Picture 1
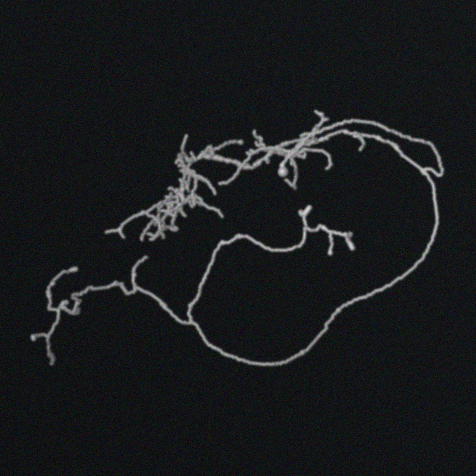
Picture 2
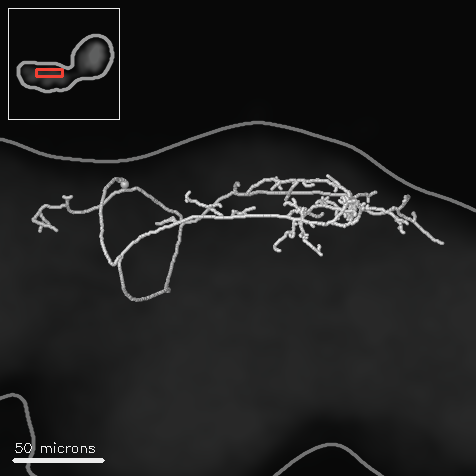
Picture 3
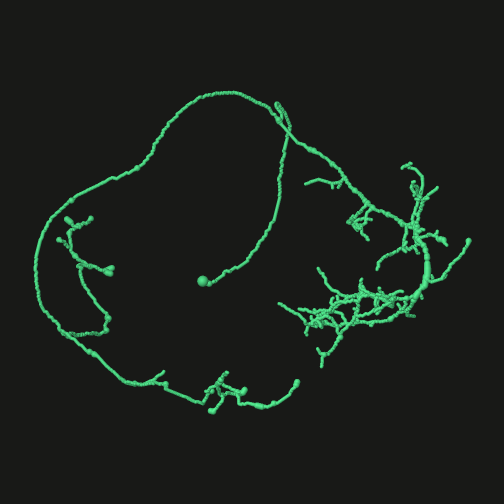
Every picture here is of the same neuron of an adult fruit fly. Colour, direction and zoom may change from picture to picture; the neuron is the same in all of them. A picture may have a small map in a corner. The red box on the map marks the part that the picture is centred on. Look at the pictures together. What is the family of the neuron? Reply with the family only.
hemilineage 19B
